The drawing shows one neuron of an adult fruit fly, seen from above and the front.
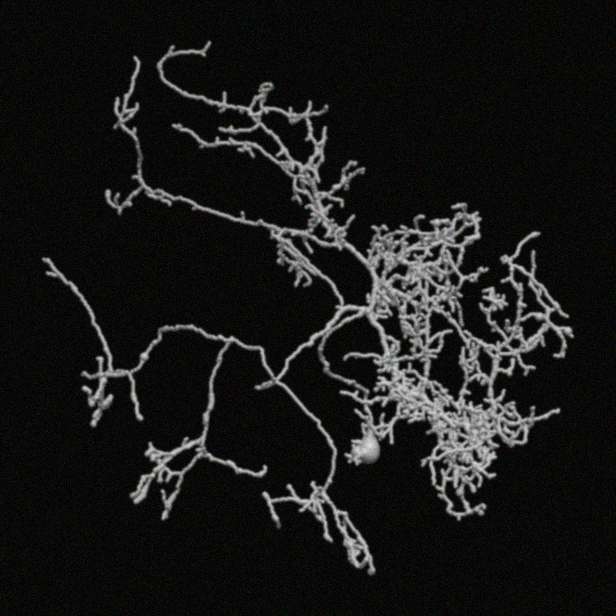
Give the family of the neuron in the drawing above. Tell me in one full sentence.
The neuron takes hemilineage 06B as its family.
